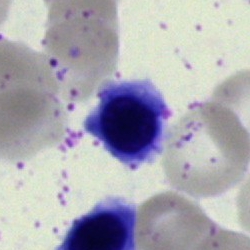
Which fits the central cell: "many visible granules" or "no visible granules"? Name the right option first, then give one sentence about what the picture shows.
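No visible granules. The cytoplasm shows no visible granules.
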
